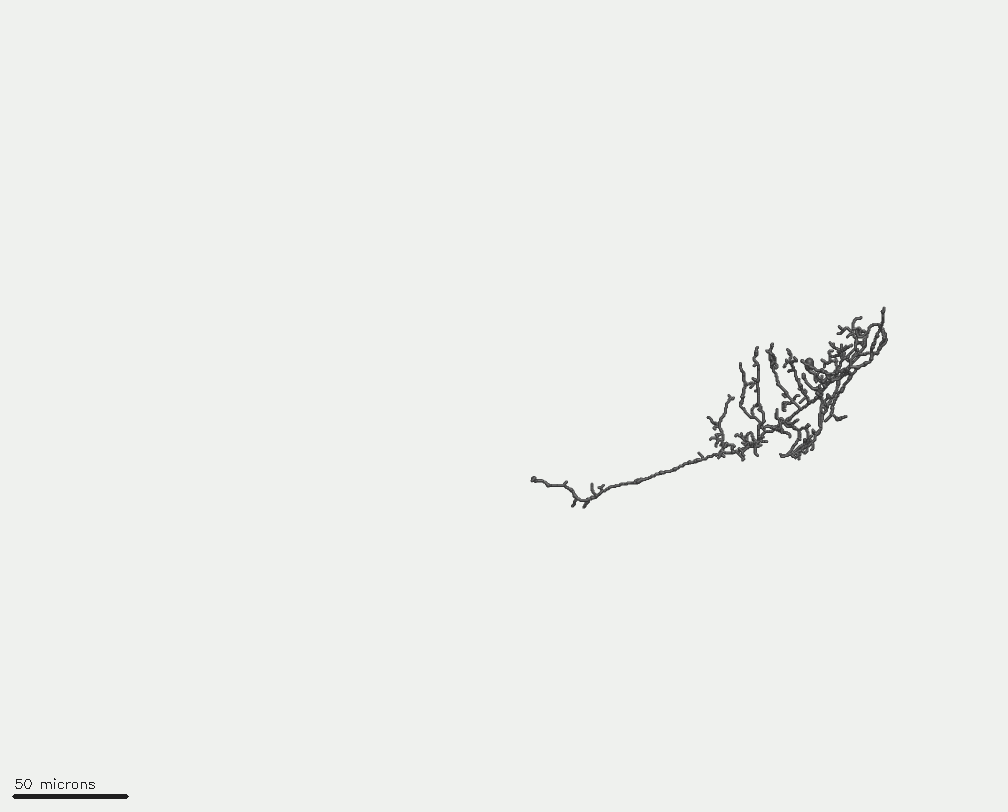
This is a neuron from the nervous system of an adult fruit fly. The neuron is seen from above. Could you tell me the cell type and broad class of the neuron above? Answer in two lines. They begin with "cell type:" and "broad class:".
cell type: AVLP611
broad class: central-brain intrinsic neuron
